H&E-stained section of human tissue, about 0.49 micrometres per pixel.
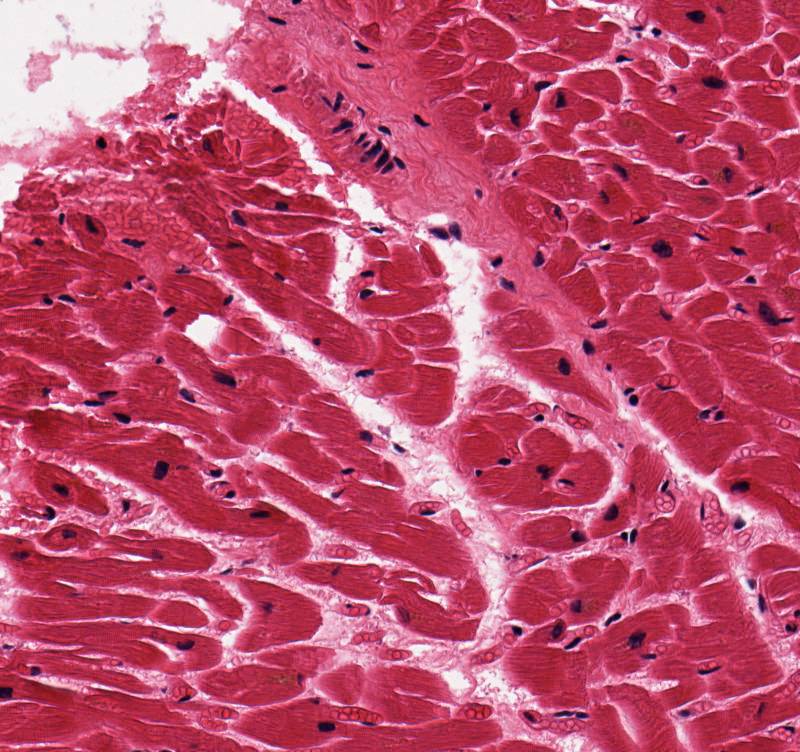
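Left ventricle of the heart, H&E: closely packed, branching, deeply eosinophilic muscle fibres fill most of the field. Each fibre has a single oval, centrally placed nucleus. The fibres are cut mainly lengthwise and obliquely, forming interlacing bundles rather than one parallel array. A diagonal band of paler pink fibrous connective tissue, running from upper centre toward the right, separates muscle bundles.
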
